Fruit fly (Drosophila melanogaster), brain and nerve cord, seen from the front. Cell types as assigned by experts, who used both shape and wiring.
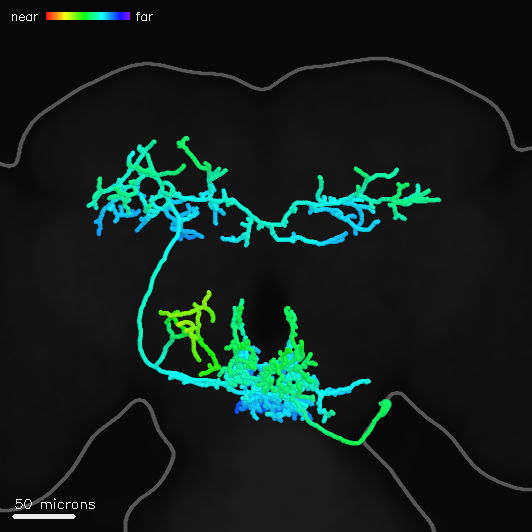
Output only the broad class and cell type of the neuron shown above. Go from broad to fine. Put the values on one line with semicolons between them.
central-brain intrinsic neuron; GNG661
